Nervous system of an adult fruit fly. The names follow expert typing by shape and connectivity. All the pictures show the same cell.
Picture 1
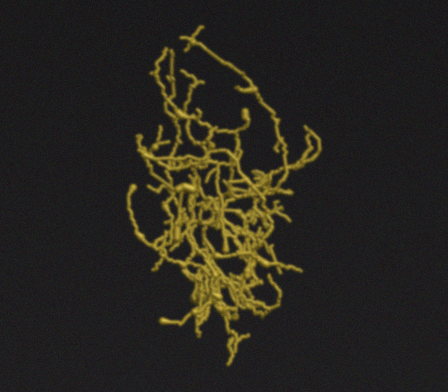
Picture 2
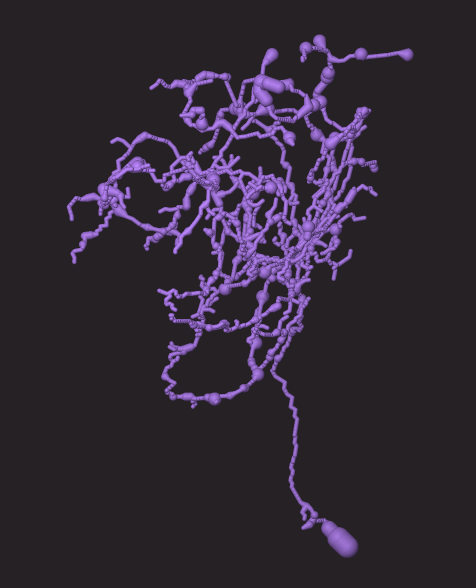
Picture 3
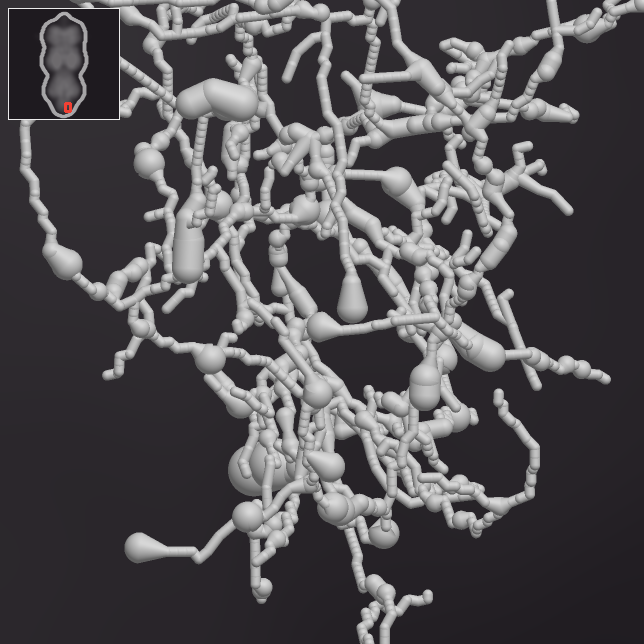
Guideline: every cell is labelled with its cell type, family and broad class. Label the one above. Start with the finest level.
IN06A098; hemilineage 06A; nerve-cord intrinsic neuron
